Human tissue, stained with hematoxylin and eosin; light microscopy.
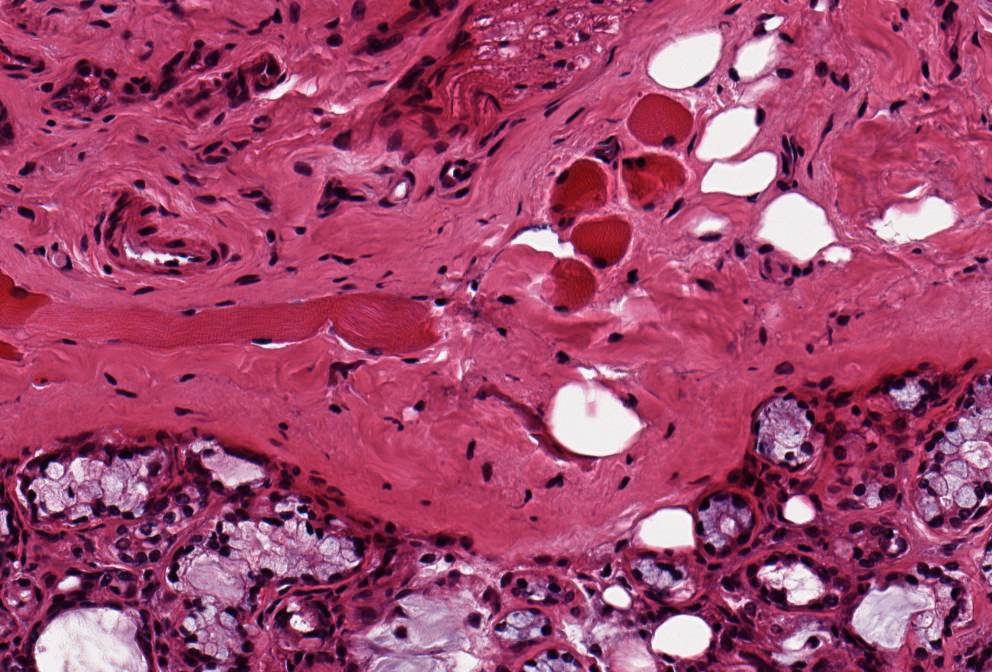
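Minor salivary gland. Mucous acini fill the lower field; dense pink fibrous tissue fills the upper and middle parts. Acinar cells show pale, foamy, greyish cytoplasm and small dark nuclei pressed basally at each acinus edge. Several clear, empty, rounded spaces group in the upper-right stroma.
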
